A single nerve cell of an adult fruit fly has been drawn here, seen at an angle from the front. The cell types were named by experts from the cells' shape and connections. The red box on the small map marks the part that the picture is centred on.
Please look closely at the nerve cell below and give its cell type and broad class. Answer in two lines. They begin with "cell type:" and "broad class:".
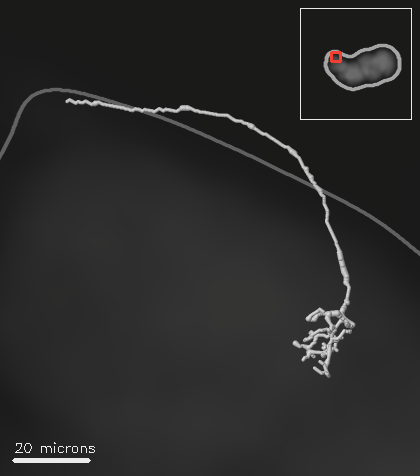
cell type: SNxx03
broad class: sensory neuron entering the nerve cord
